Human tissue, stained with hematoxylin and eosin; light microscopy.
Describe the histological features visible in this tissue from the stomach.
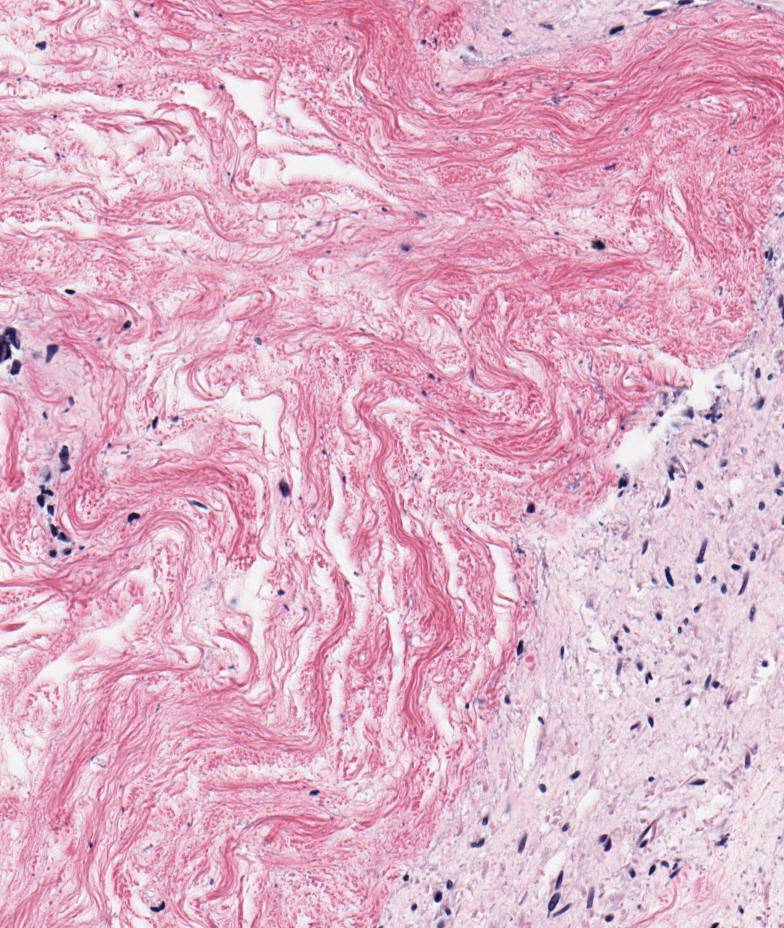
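Look first at the dense pink collagen filling the left and upper parts; its bundles are wavy and curving, not straight, with only sparse small dark nuclei. Now see the paler loose stroma at lower right: it holds more scattered dark spindle to oval nuclei.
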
